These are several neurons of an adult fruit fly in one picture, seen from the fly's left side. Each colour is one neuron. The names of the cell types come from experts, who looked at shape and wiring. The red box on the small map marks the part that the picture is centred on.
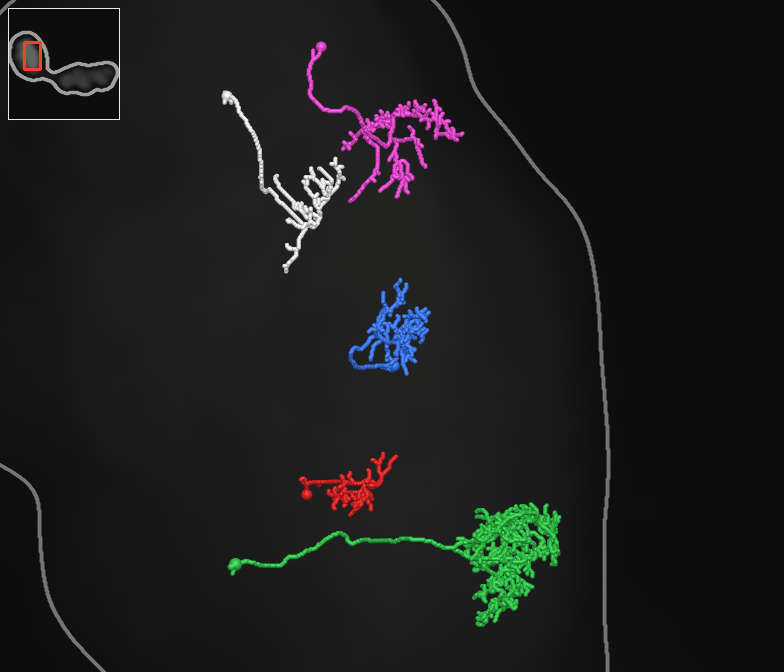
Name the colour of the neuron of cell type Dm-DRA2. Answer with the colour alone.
white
